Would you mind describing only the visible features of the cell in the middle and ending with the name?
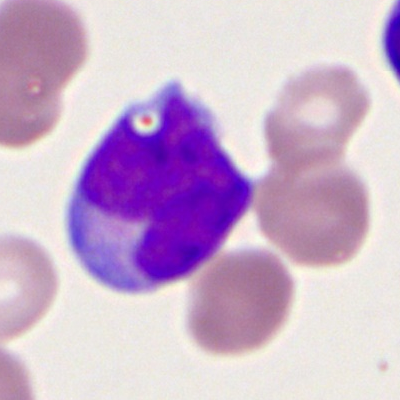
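Roughly oval outline. Small ragged projections from the upper edge. Nucleus fills most of the cell. No granules visible in the cytoplasm. Cell: myeloblast.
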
